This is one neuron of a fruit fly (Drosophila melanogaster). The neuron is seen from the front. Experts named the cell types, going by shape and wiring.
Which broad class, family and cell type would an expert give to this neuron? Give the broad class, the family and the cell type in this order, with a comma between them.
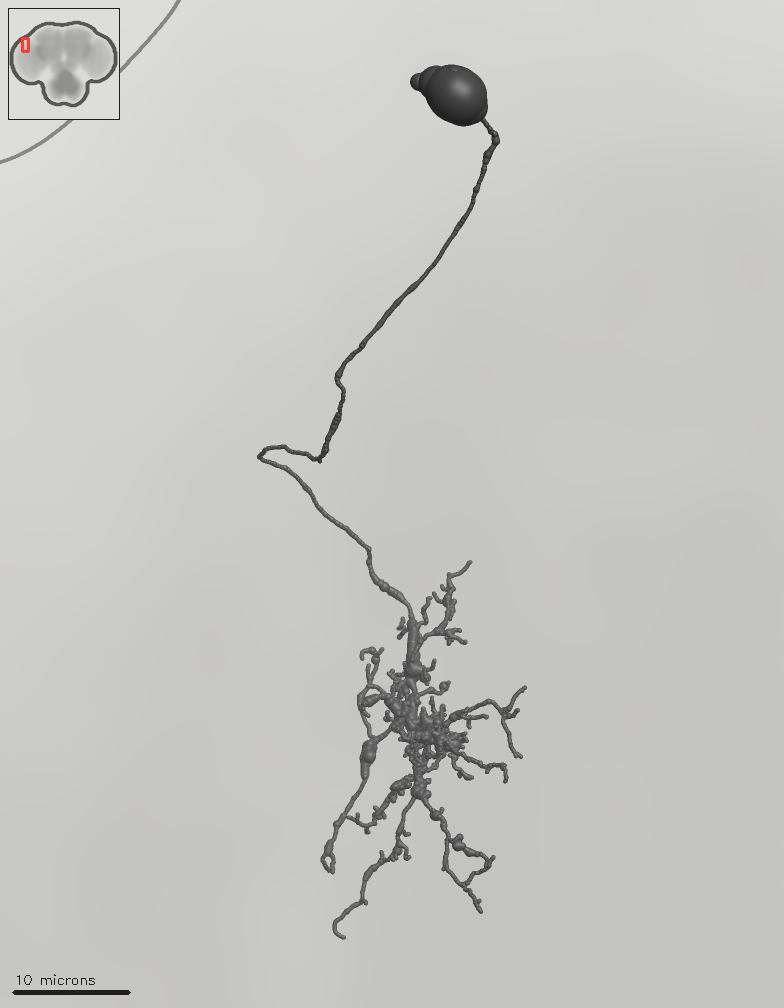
optic-lobe intrinsic neuron, Dm, Dm8b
